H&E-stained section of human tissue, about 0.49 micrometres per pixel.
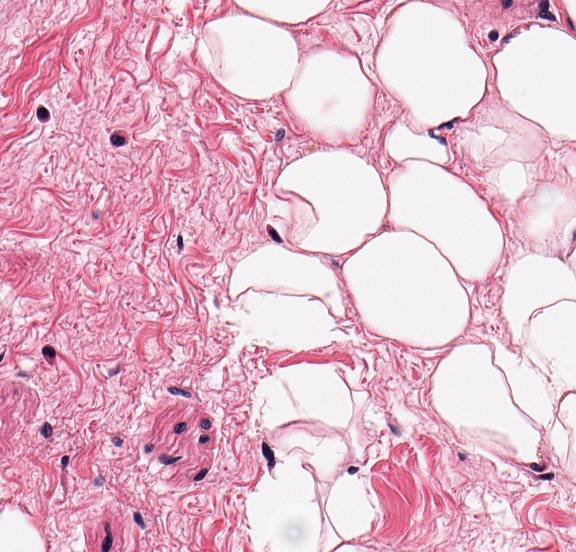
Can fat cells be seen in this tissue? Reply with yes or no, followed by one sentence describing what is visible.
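Yes. Fibrous connective tissue fills the left half of the field and adipose tissue fills the right half.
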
